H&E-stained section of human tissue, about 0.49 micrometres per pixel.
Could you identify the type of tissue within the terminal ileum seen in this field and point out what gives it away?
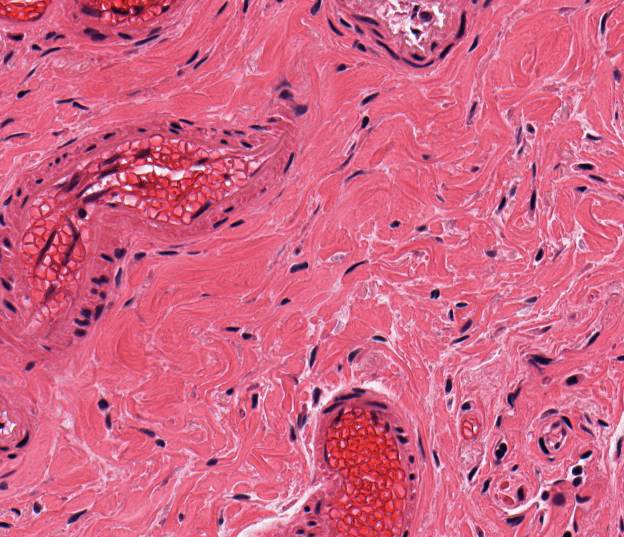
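Dense connective tissue. Dense pink collagen fills most of the field, bundles wavy and interlacing. Spindle cells with dark, elongated nuclei lie singly between bundles; stroma sparsely cellular, wide collagen stretches between nuclei.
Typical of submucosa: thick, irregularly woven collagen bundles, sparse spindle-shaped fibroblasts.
Against smooth muscle: wavy bundles running many ways with few thin nuclei, not compact eosinophilic fascicles with evenly spaced cigar-shaped nuclei. Red blood cells in vessels tightly crowded, pressed polygonal.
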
